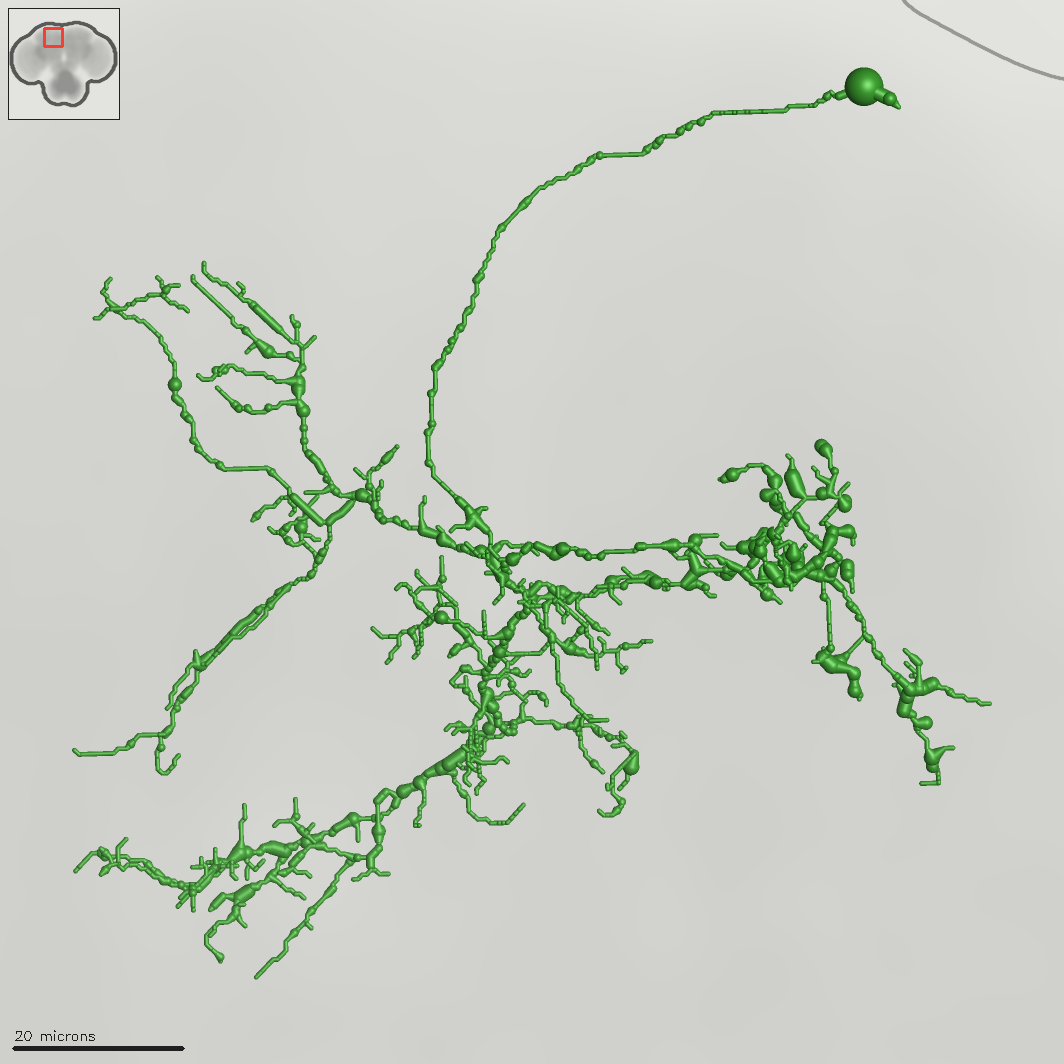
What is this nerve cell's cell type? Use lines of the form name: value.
cell type: SMP445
